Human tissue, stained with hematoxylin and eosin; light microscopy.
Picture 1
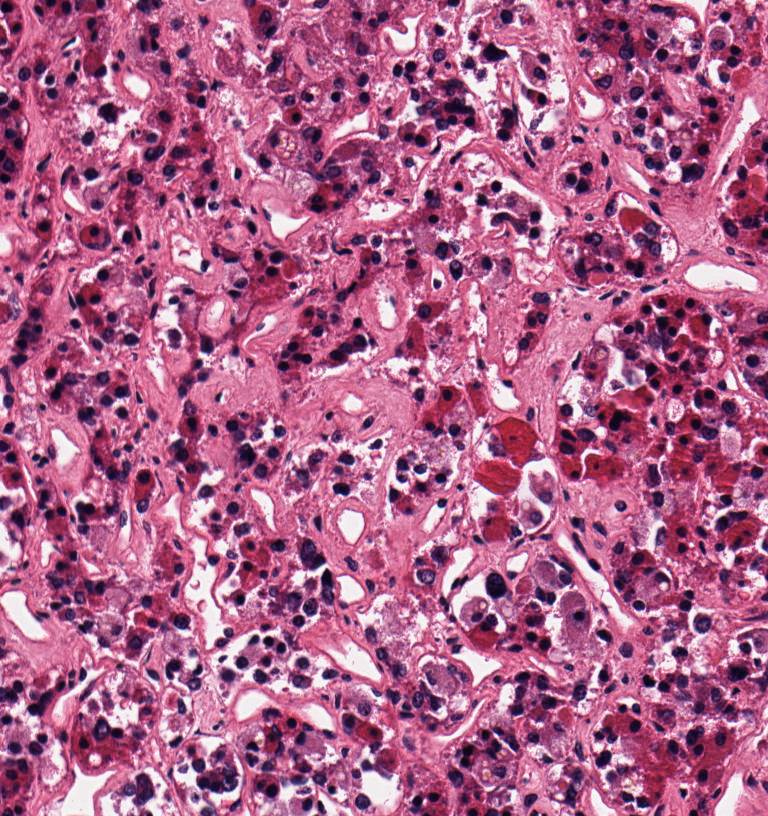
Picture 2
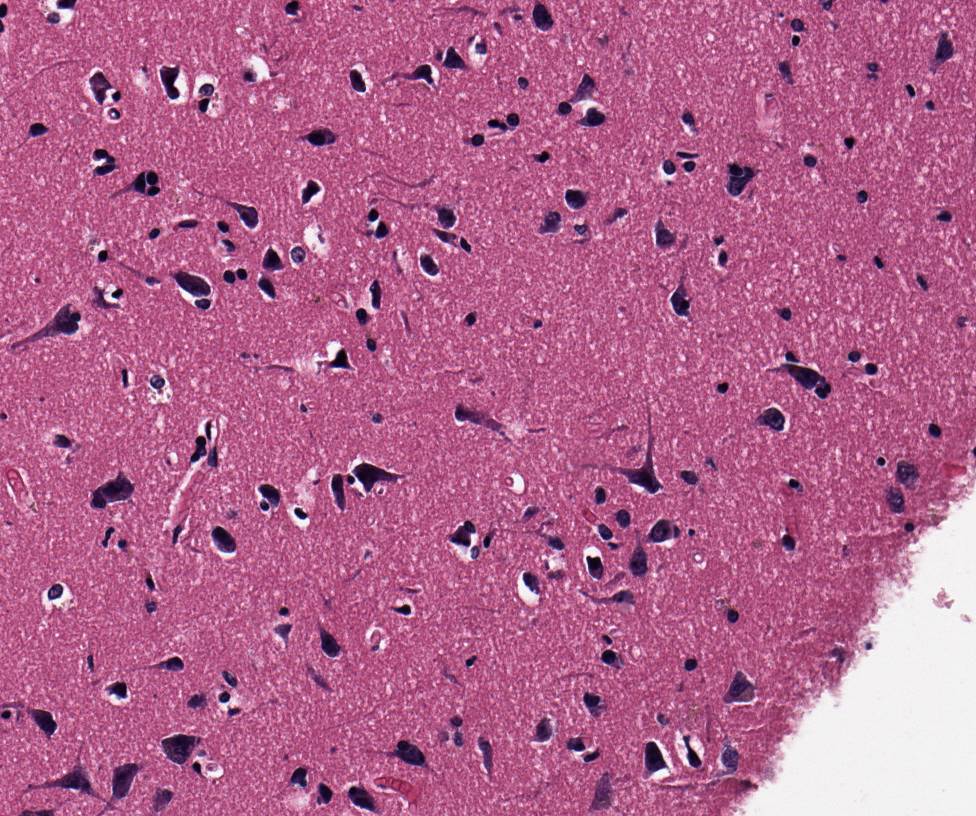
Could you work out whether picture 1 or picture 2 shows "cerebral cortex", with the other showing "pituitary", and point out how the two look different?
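Pituitary occupies picture 1; cerebral cortex, picture 2. In the pituitary, cells lie throughout in irregular nests and cords separated by pink fibrous septa, forming no glands or lumens. Many have abundant, deeply eosinophilic, granular cytoplasm, most plentiful in the right half, while others scattered among them have pale pink-grey, finely vacuolated cytoplasm. The cerebral cortex has instead a finely granular, evenly pink neuropil throughout, without epithelium, glands or fibre bundles. Many of its neuronal cell bodies are dark purple and shrunken, and many sit in clear, empty halos separating them from the neuropil. Small, round, dark nuclei without visible cytoplasm are scattered singly through it.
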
